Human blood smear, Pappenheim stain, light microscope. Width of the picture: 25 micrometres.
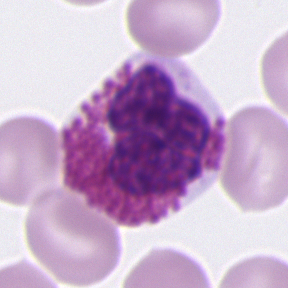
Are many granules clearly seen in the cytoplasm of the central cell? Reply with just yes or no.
Yes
